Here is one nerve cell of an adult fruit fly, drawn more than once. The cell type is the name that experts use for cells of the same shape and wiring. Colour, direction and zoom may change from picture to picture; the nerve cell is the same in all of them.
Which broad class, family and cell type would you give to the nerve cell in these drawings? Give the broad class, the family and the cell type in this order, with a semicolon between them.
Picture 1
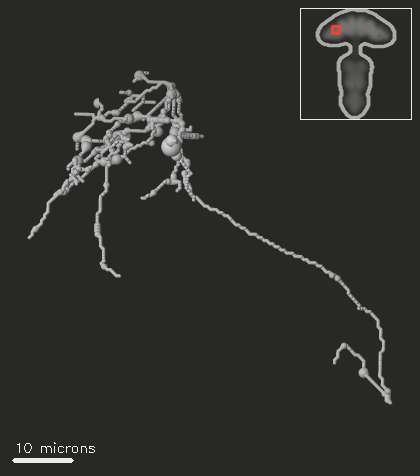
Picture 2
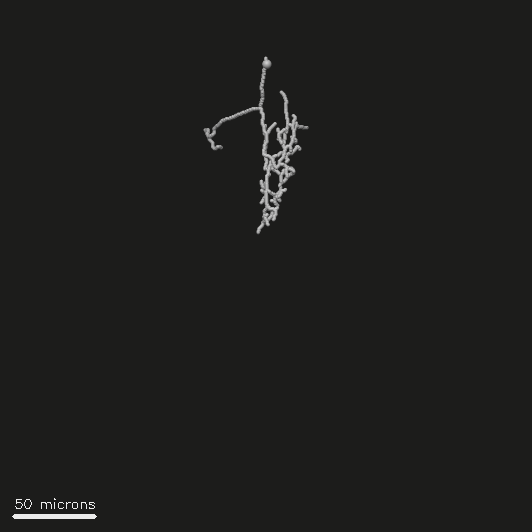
optic-lobe intrinsic neuron; MeLo; MeLo6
